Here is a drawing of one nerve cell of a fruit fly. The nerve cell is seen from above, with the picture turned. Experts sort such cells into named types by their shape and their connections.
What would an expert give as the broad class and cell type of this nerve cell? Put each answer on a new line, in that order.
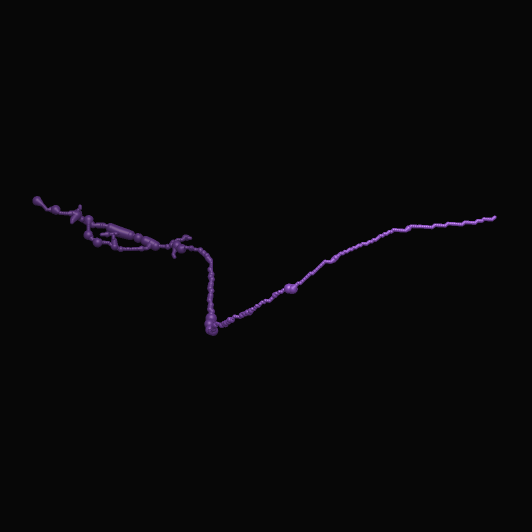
sensory neuron entering the nerve cord
SNxx03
